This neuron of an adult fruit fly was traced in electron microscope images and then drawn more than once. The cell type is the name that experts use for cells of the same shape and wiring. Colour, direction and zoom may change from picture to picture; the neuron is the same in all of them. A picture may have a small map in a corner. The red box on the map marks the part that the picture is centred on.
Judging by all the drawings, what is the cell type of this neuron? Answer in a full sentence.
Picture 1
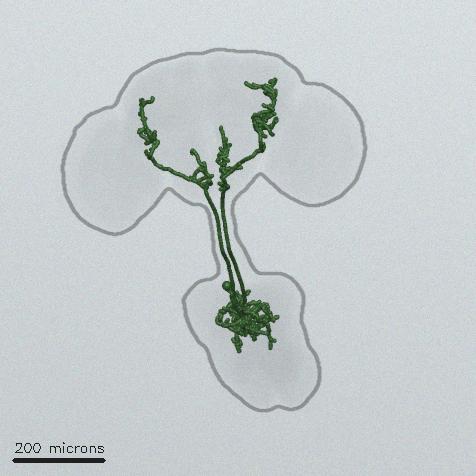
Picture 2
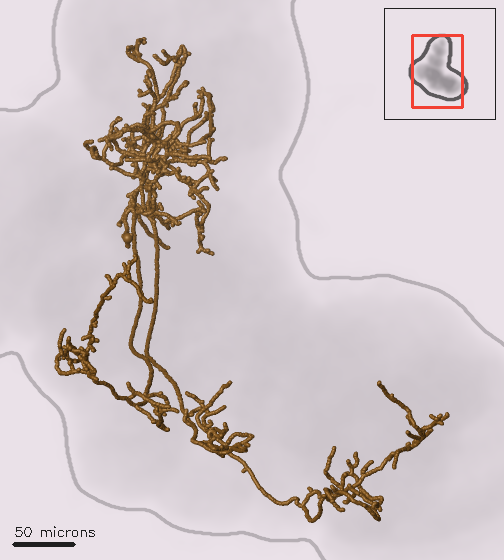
The cell type is AN01A033.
